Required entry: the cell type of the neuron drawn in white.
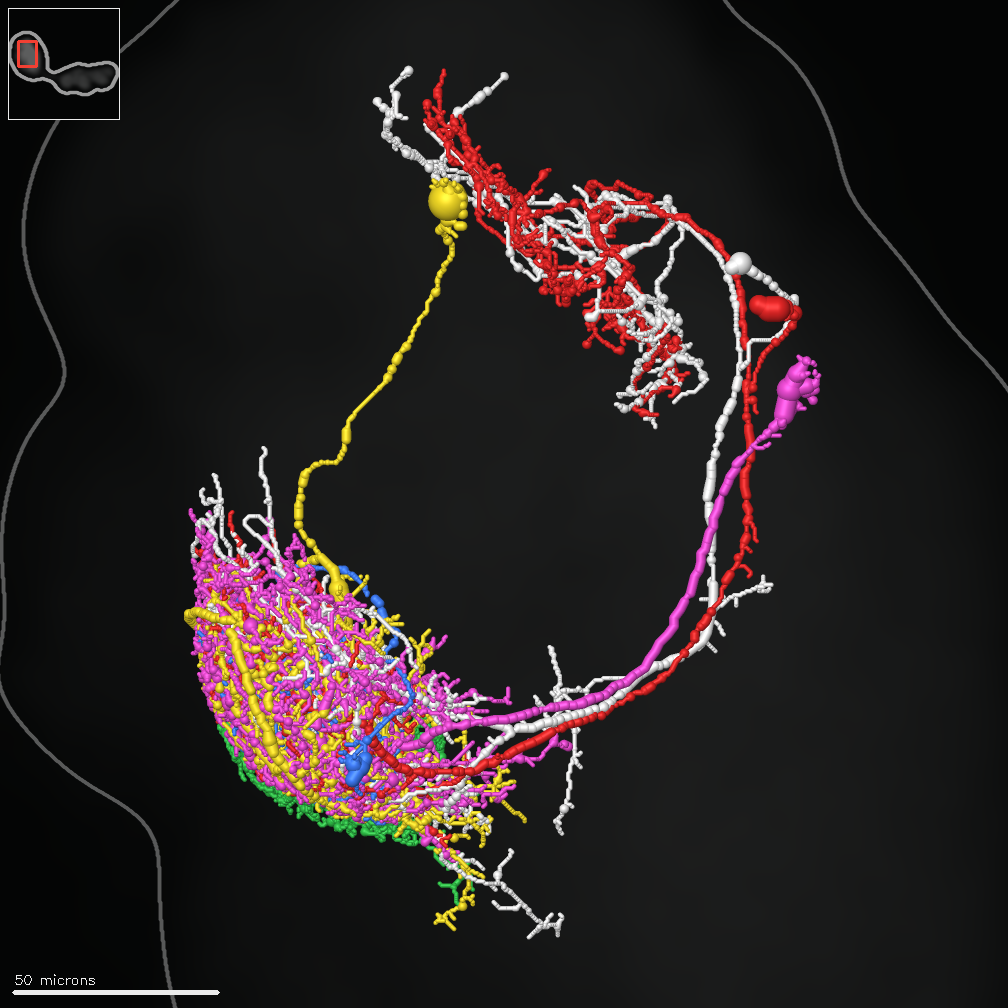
AVLP475_a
